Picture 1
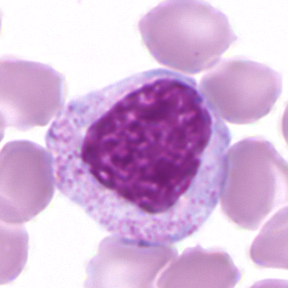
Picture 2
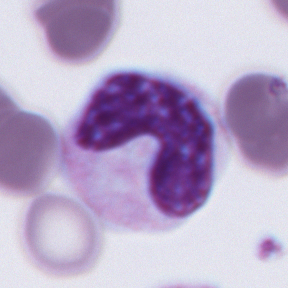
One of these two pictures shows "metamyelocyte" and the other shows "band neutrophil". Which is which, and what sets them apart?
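The metamyelocyte is in picture 1; picture 2 contains the band neutrophil. Both cells have a roughly round, smooth outline, and neither shows vacuoles in its cytoplasm; the metamyelocyte also has no surface projections. The band neutrophil's nucleus is a single, unsegmented band bent into a horseshoe shape.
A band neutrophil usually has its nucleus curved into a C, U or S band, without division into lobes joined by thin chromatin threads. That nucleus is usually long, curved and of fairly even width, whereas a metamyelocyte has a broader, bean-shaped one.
In the band neutrophil the chromatin is dark purple and coarsely clumped, with small paler gaps.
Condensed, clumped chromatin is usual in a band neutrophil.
In the metamyelocyte, no distinct nucleoli are visible. The cytoplasm differs: around the metamyelocyte's nucleus lies a moderate rim of pale blue-grey cytoplasm with many fine pink-purple granules scattered throughout, while the band neutrophil's cytoplasm is pale pink and holds fine, faint pinkish granules.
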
